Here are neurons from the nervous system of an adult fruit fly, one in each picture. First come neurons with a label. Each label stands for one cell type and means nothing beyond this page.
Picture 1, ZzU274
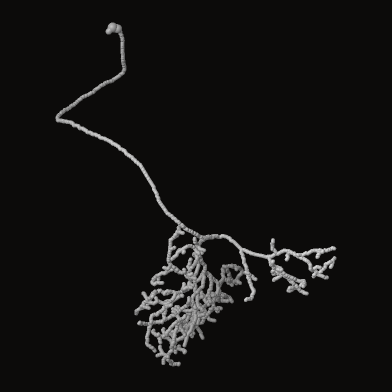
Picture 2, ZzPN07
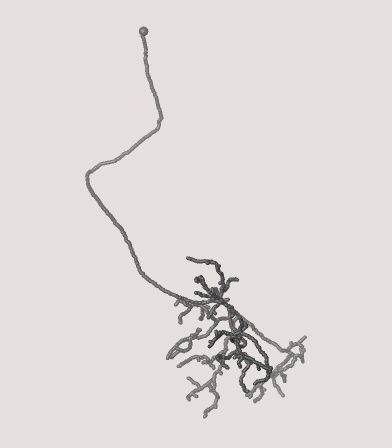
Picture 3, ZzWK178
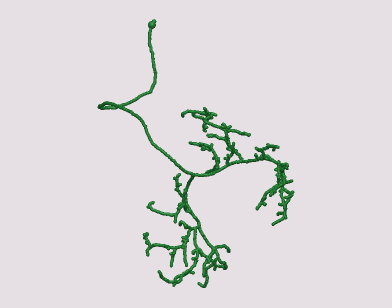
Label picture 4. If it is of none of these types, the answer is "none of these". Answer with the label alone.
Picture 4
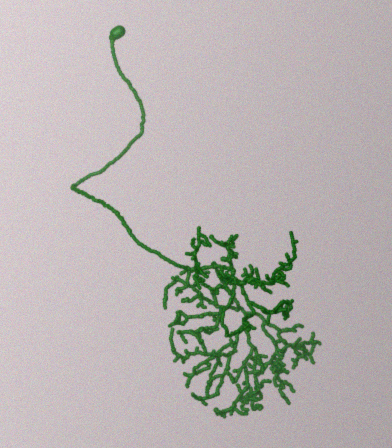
none of these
